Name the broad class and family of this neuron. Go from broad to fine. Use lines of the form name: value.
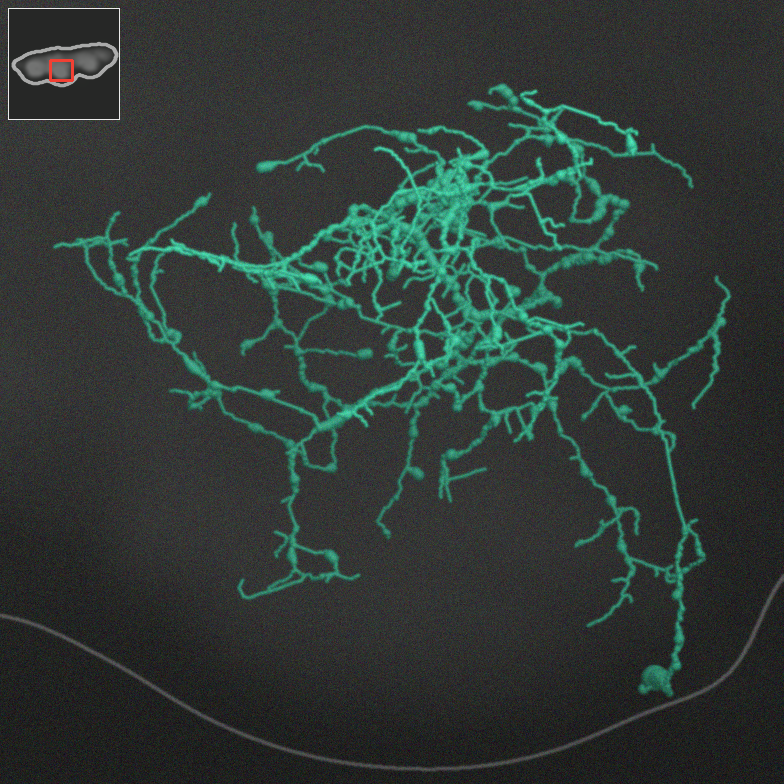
broad class: nerve-cord intrinsic neuron
family: hemilineage 04B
